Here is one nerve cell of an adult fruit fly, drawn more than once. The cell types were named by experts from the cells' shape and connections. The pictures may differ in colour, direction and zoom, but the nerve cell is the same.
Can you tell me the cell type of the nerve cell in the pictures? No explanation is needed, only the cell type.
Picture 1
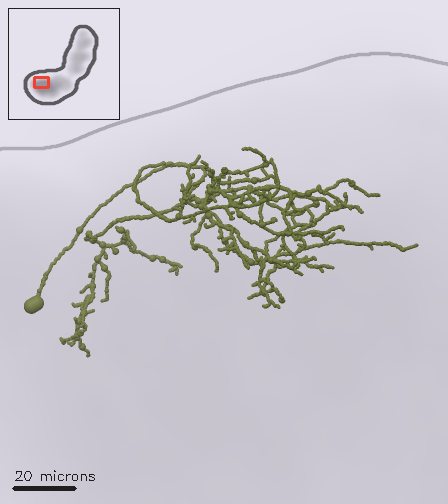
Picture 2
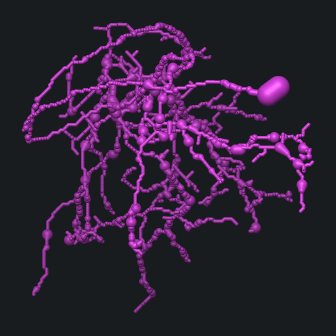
CB1628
